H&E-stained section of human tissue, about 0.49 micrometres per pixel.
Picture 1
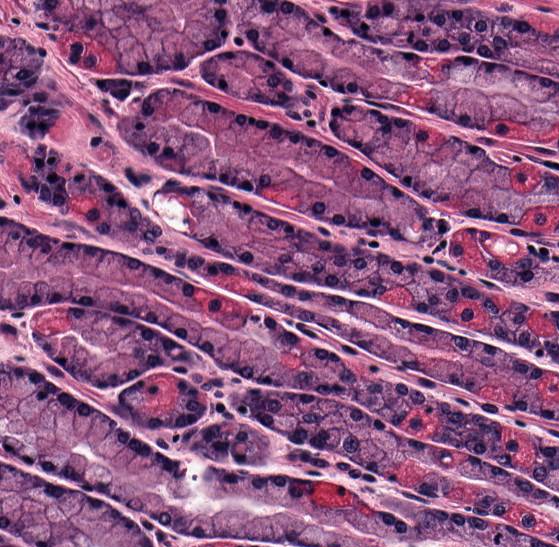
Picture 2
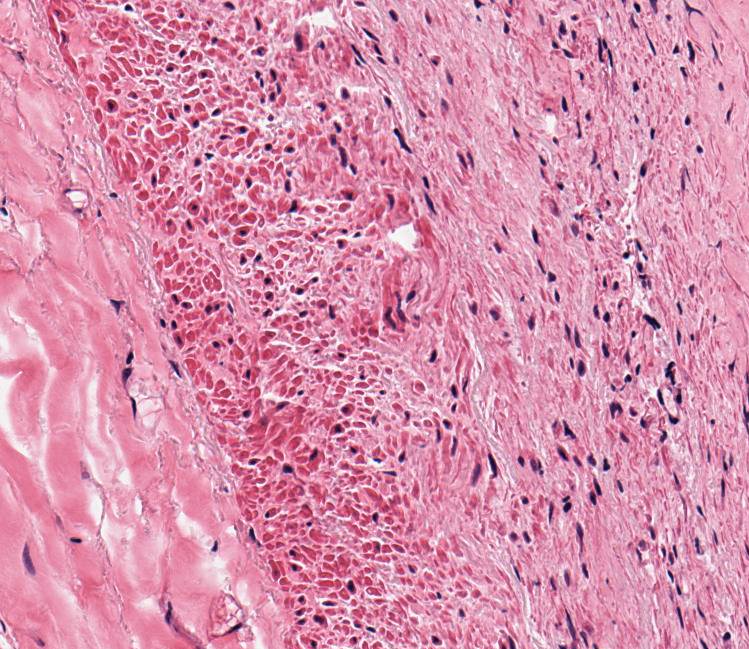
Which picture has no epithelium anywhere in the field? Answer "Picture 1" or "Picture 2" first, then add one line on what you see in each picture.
Picture 2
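Picture 1: The field is filled by elongated glands lying side by side and running diagonally from upper left to lower right.
Picture 2: No epithelium and no fat cells are present anywhere in the field.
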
